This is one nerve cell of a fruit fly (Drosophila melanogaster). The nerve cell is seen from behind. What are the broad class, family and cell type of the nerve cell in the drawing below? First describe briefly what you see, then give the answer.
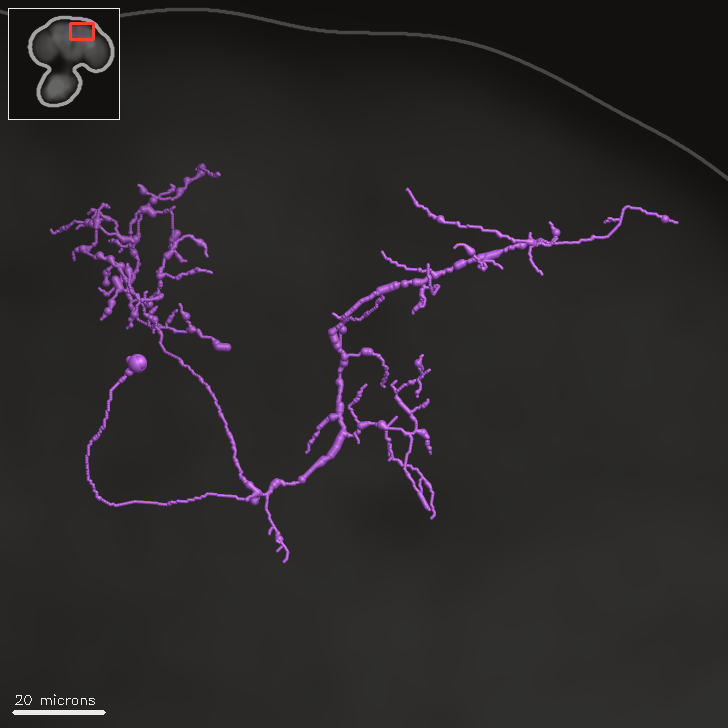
The cell body can be seen on the left of the picture. By the scale bar it is about 140 microns wide in this view. The picture shows dozens of branch ends. Its broad class is central-brain intrinsic neuron. Its family is hemilineage DM3_dorso_lateral. The cell type is SMP319.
